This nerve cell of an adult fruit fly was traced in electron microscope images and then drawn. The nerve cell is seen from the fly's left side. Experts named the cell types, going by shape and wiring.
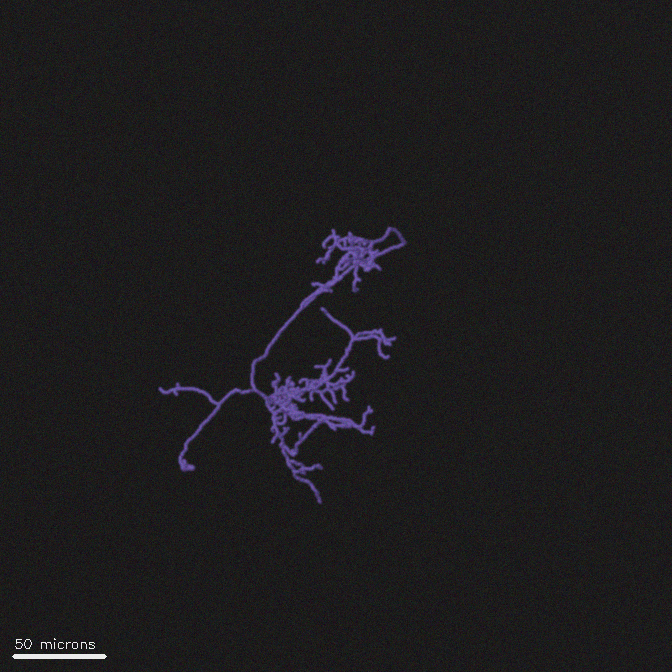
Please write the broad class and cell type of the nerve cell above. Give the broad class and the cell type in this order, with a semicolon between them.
central-brain intrinsic neuron; CB0046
